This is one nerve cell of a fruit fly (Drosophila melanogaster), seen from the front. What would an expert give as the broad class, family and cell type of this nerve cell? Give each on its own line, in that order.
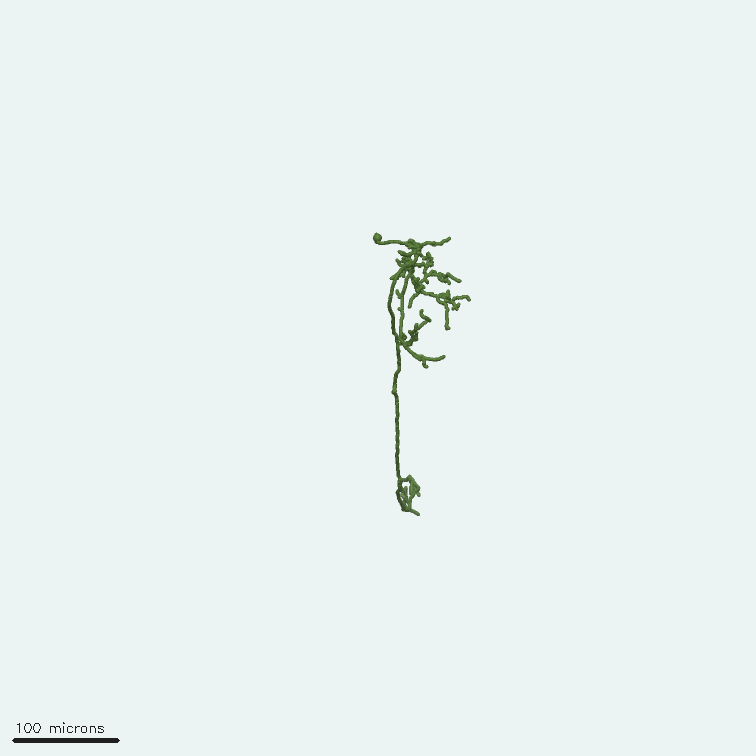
descending neuron
hemilineage PSp2
DNpe012_a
